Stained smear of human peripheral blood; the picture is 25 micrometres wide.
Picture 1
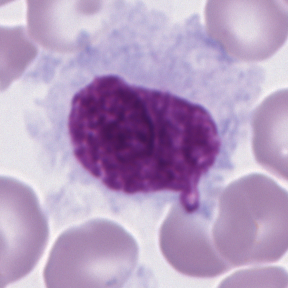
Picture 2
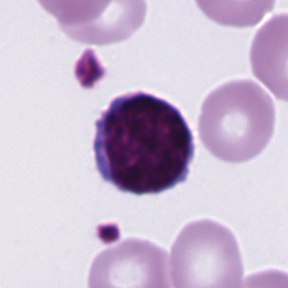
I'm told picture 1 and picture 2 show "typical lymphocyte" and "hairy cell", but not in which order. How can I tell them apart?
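Picture 1 shows a hairy cell, and picture 2 shows a typical lymphocyte. In the hairy cell the cytoplasm is abundant and forms a wide zone around the nucleus, while in the typical lymphocyte the nucleus fills almost the whole cell and the visible cytoplasm is only a thin crescent along the left edge.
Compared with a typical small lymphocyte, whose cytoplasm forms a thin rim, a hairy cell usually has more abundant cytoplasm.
The hairy cell's cytoplasm has a fine, mottled texture of faint purplish specks, and its nucleus, about 14 by 11 micrometres, carries a fold or groove running roughly top to bottom and a small rounded knob at the lower right edge. The typical lymphocyte, about 9 micrometres across, has a round outline and dark, densely condensed chromatin.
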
